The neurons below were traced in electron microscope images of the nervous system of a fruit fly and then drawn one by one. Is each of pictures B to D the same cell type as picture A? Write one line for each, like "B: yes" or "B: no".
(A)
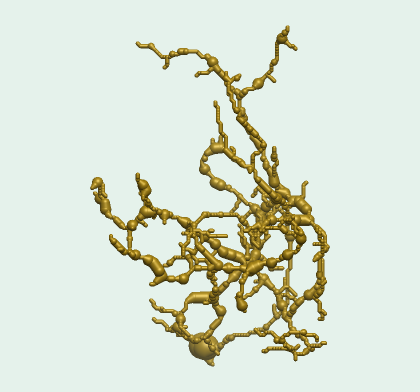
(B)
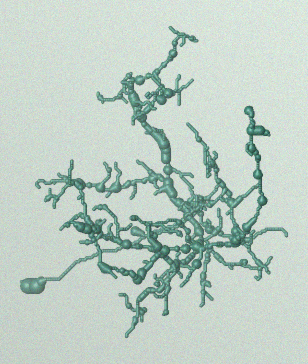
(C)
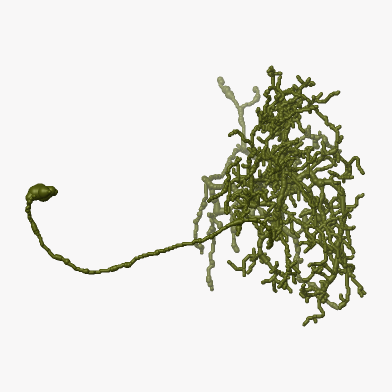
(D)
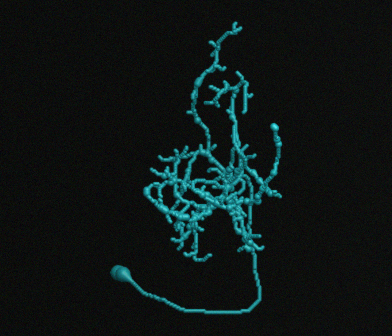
B: yes
C: no
D: yes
